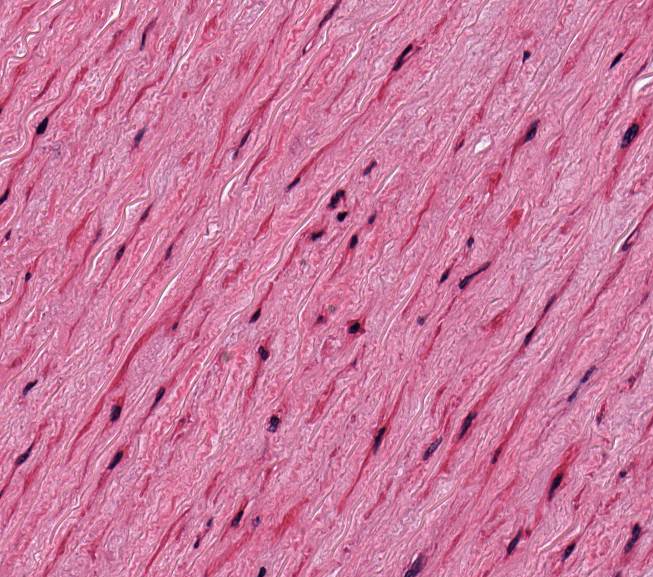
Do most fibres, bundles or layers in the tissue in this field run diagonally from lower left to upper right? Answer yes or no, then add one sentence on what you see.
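Yes. Across the whole field the tissue is made of parallel fibres that run diagonally from lower left to upper right.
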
